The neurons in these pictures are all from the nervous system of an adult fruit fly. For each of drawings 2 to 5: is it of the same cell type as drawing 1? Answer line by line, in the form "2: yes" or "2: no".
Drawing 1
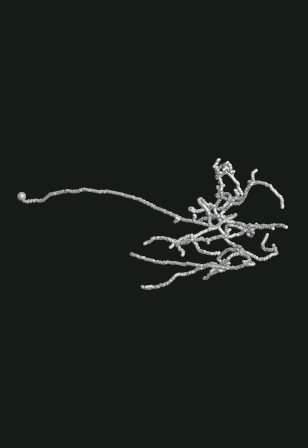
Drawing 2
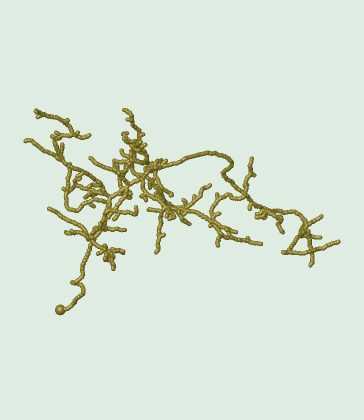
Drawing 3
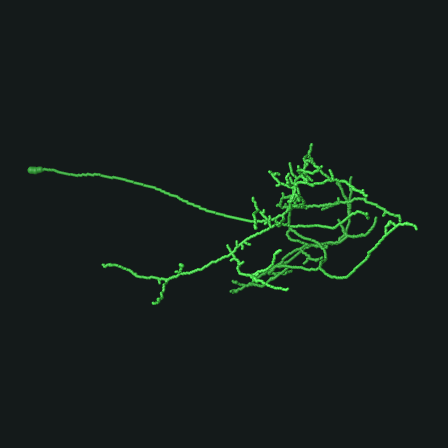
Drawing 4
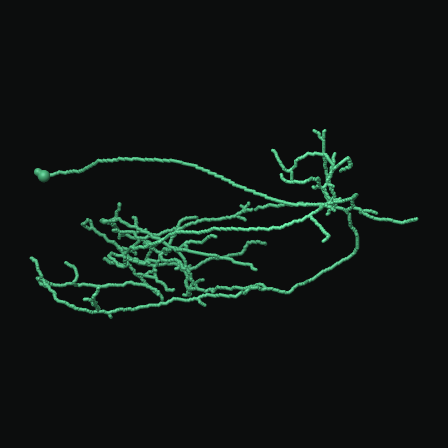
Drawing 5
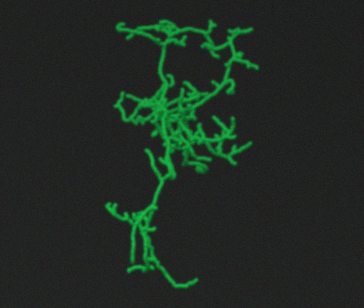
2: no
3: yes
4: no
5: no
